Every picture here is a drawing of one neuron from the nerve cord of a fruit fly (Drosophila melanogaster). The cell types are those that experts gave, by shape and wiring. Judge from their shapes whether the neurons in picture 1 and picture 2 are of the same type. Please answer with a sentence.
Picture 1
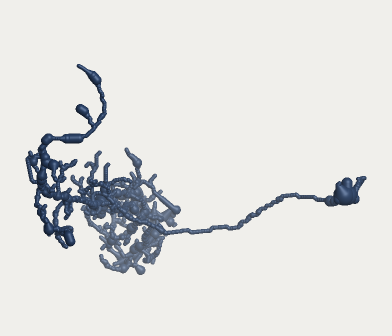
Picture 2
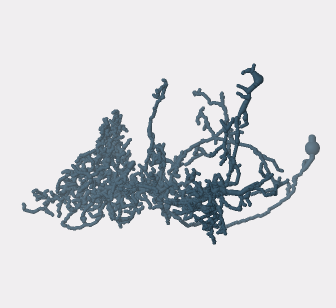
They are of different cell types.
